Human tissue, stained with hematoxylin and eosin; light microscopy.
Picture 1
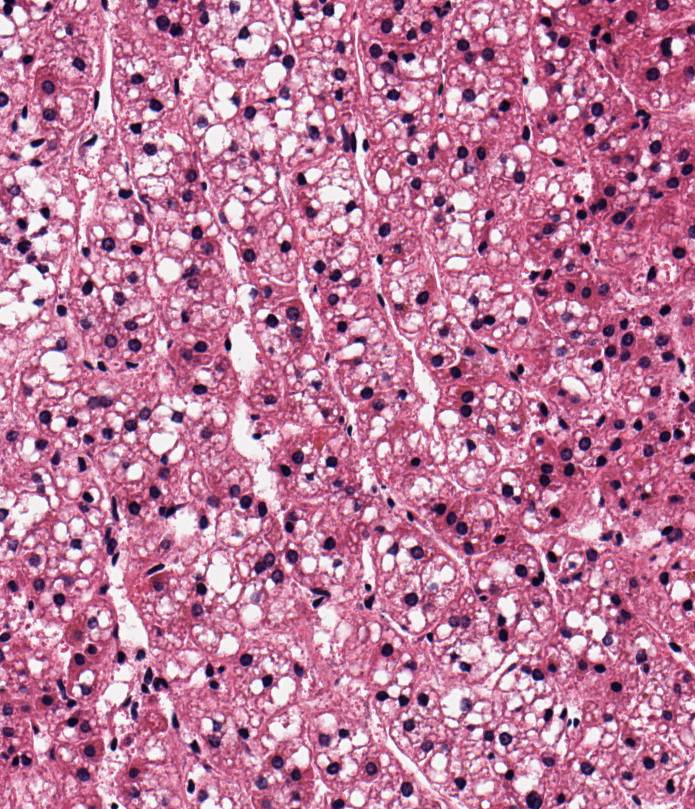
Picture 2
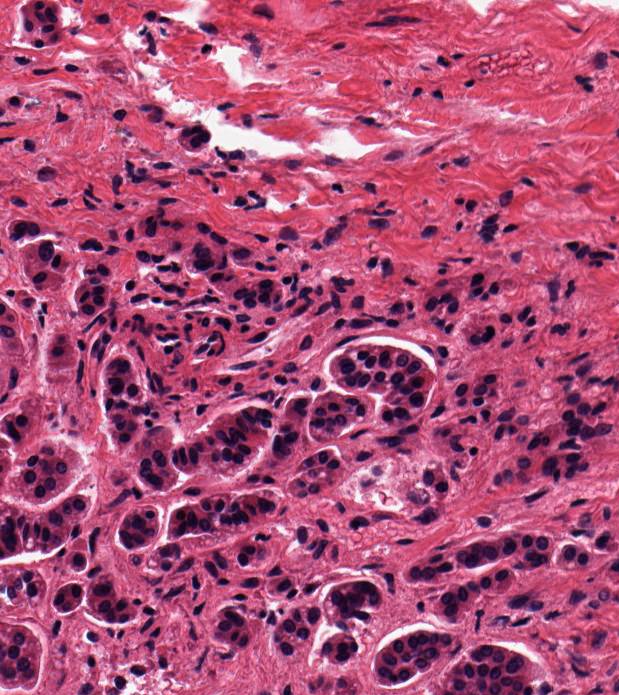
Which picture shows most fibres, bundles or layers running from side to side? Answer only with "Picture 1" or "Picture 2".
Picture 2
